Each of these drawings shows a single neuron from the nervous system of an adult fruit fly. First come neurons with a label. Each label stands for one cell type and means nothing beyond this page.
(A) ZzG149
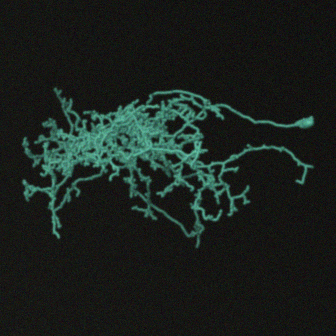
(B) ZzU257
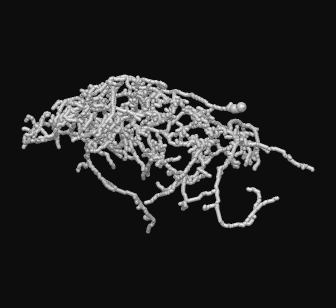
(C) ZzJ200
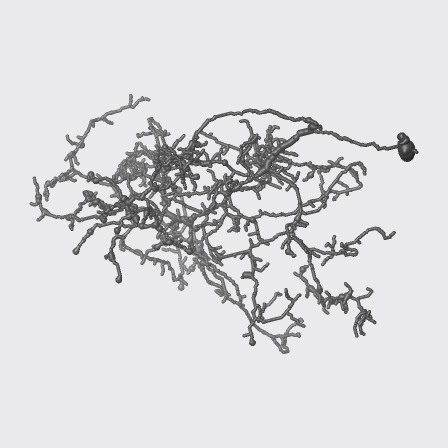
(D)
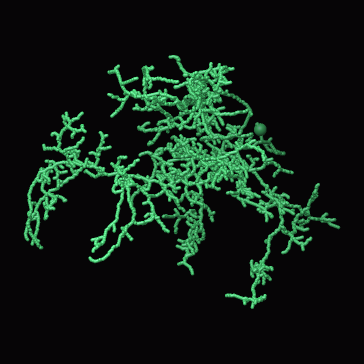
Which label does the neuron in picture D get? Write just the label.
ZzJ200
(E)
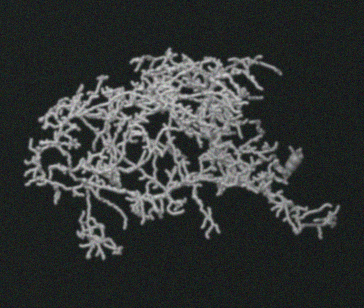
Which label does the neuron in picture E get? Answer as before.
ZzG149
